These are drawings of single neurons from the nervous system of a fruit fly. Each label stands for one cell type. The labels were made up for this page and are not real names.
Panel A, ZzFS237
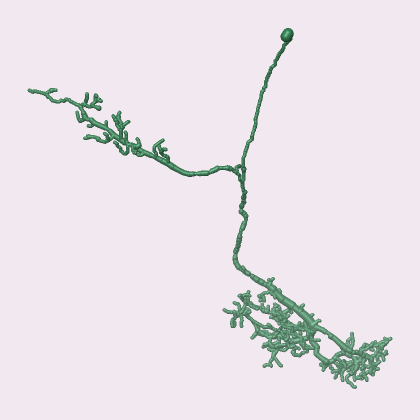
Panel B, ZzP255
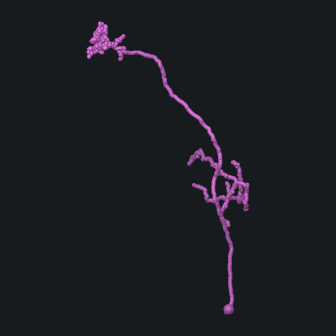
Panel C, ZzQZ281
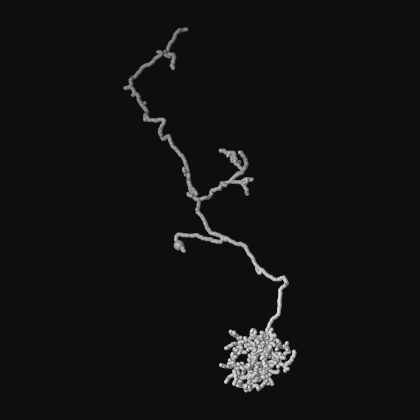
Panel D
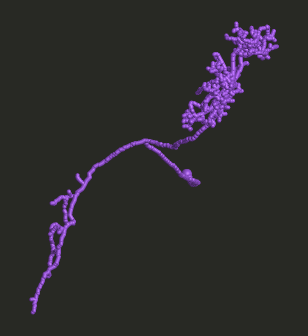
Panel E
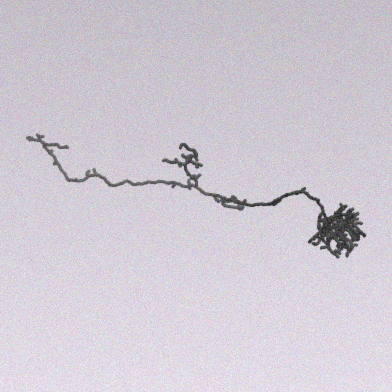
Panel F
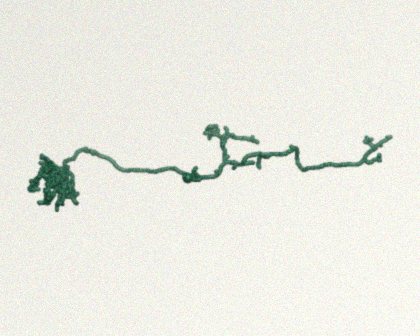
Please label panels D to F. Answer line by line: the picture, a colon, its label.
D: ZzFS237
E: ZzQZ281
F: ZzQZ281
